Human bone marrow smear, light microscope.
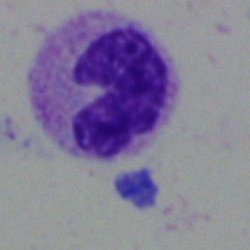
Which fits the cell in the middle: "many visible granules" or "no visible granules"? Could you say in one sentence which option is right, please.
Visible granules are present in great number in its cytoplasm.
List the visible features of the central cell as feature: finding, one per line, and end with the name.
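Outline: round and smooth
Nucleus: indented by a deep notch opening to the left
Position: nucleus off-centre, toward the right
Cytoplasm: widest on the left of the nucleus
Name: band neutrophil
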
